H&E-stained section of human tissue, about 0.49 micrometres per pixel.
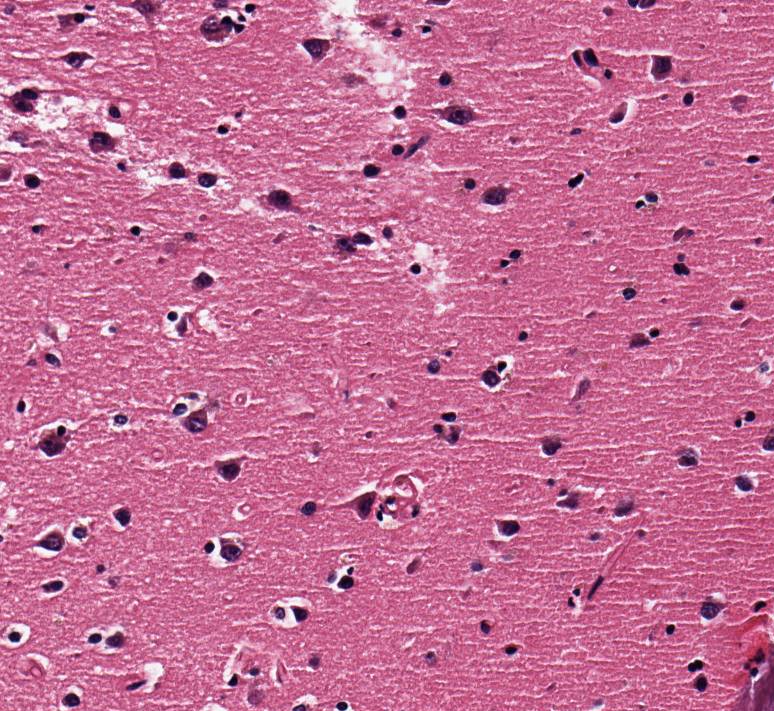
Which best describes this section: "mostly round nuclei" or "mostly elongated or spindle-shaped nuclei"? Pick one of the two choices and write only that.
Mostly round nuclei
